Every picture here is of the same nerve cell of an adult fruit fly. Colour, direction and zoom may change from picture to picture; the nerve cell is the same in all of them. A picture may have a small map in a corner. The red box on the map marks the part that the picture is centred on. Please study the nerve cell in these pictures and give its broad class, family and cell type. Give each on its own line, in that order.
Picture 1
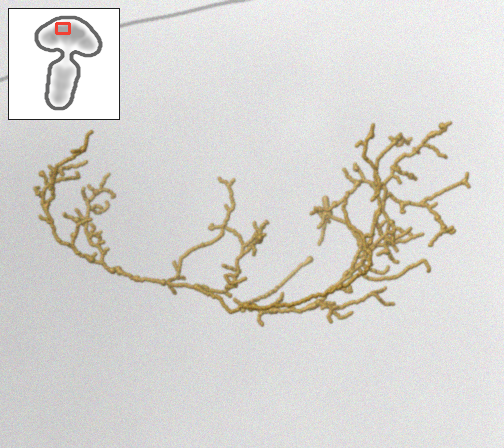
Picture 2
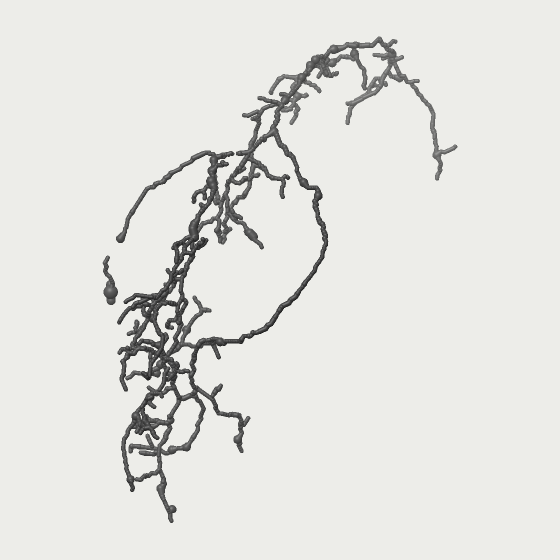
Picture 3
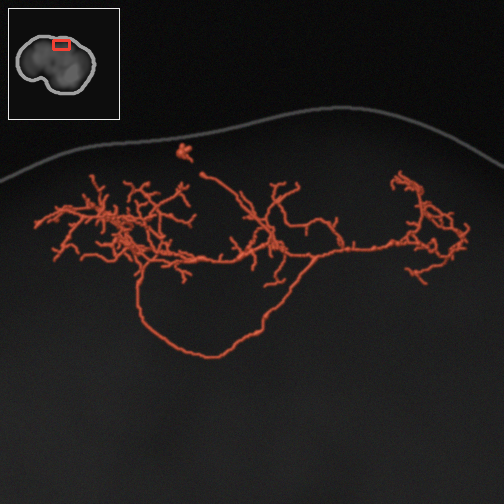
central-brain intrinsic neuron
hemilineage SMPpd1
SMP348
